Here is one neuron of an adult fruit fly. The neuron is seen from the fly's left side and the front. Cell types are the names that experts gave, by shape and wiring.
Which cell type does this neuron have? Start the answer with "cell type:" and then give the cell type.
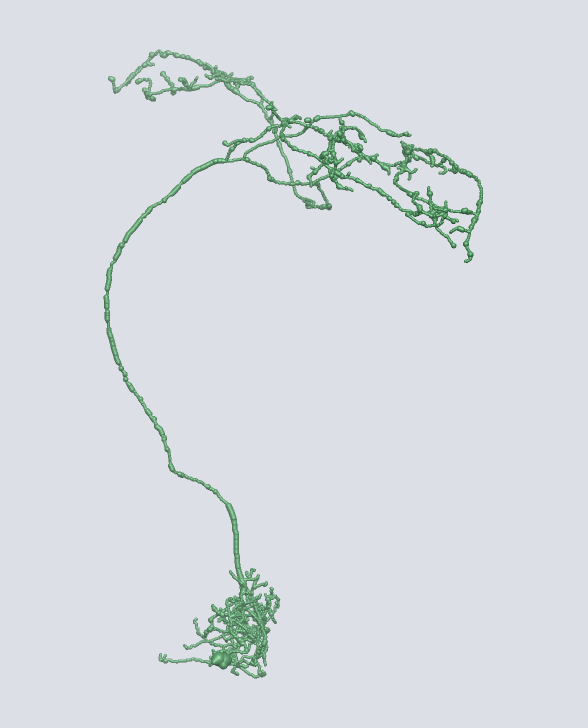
cell type: PRW003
